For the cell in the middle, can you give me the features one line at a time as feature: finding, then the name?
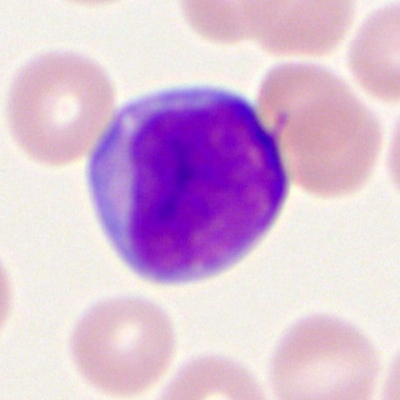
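Shape: slightly angular outline, not smoothly round
Nucleus: fills most of the cell
Cytoplasm: pale blue
Edge: tiny pointed tag projecting at the upper right
Name: myeloblast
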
